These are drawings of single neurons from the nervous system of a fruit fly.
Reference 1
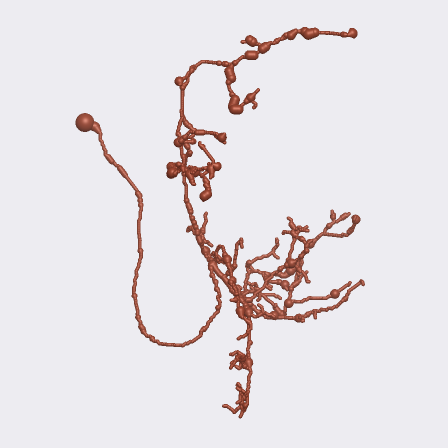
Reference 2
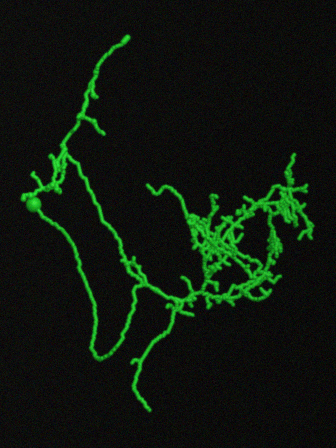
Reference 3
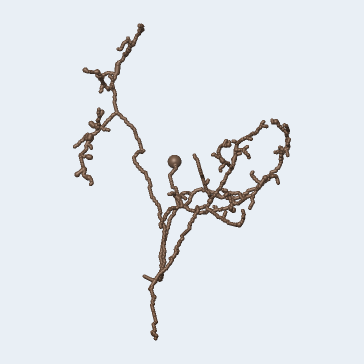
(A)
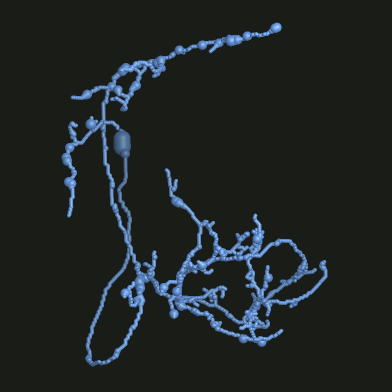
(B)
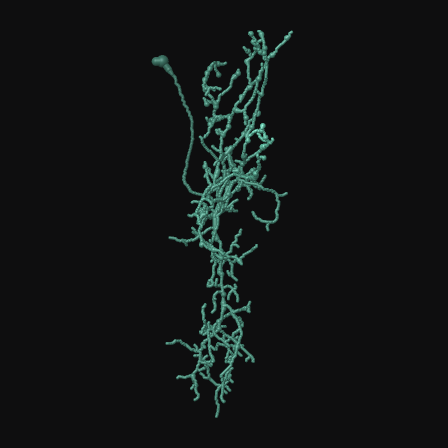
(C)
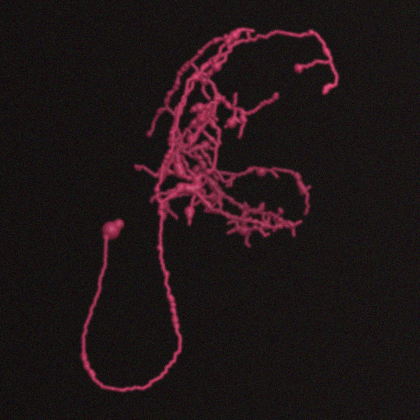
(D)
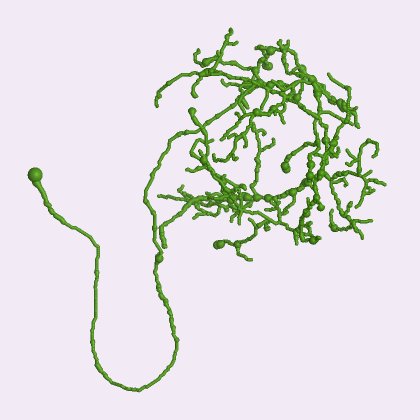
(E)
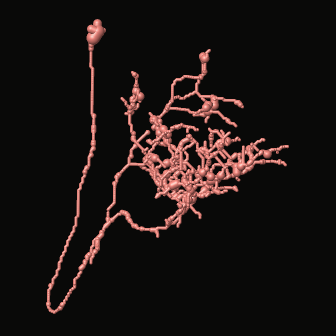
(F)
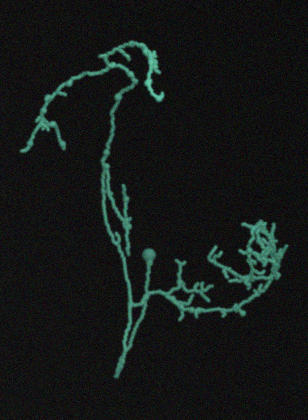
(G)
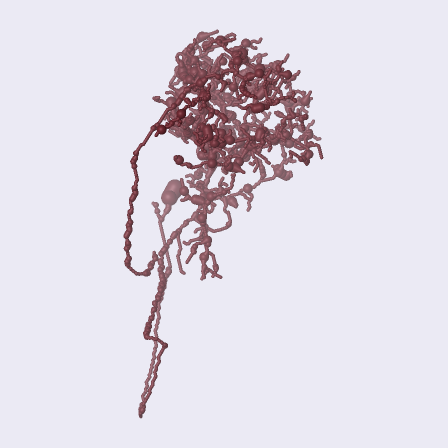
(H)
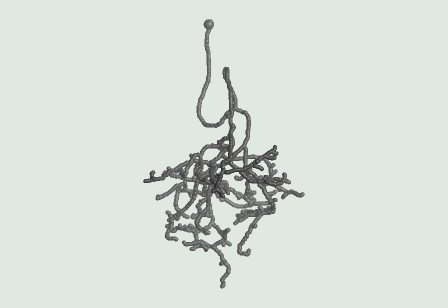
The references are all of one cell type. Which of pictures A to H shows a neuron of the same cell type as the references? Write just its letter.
A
